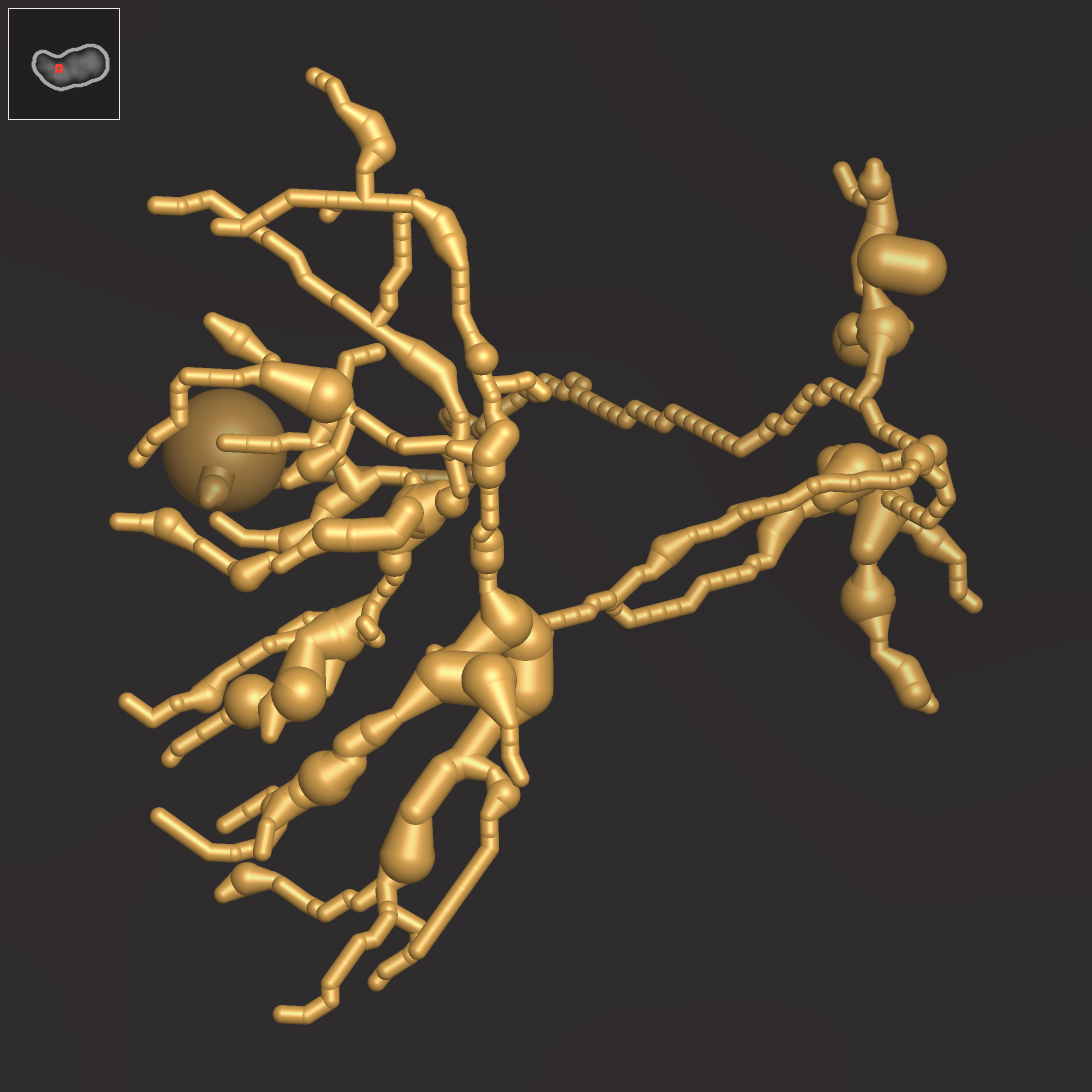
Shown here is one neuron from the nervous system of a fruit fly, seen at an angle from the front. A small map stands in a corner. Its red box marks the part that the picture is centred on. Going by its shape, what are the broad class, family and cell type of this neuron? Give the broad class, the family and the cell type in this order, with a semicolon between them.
optic-lobe intrinsic neuron; T; T4a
